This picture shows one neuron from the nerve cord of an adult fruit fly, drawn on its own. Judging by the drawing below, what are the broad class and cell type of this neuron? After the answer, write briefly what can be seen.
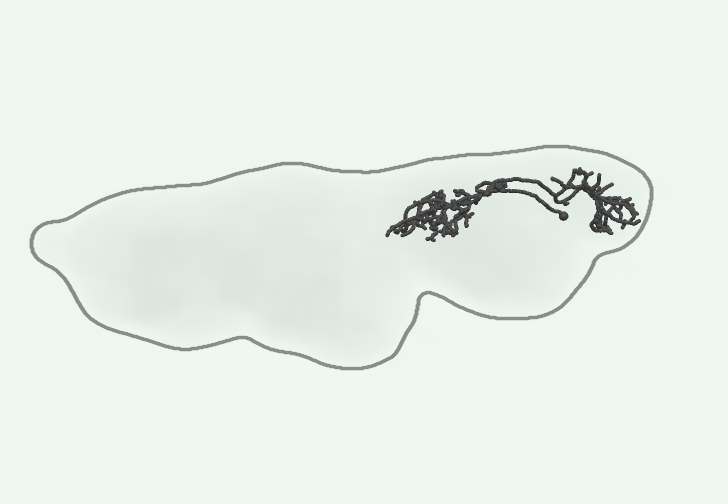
Its broad class is nerve-cord intrinsic neuron. Its cell type is INXXX337. As drawn here it is more than twice as wide as it is tall.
